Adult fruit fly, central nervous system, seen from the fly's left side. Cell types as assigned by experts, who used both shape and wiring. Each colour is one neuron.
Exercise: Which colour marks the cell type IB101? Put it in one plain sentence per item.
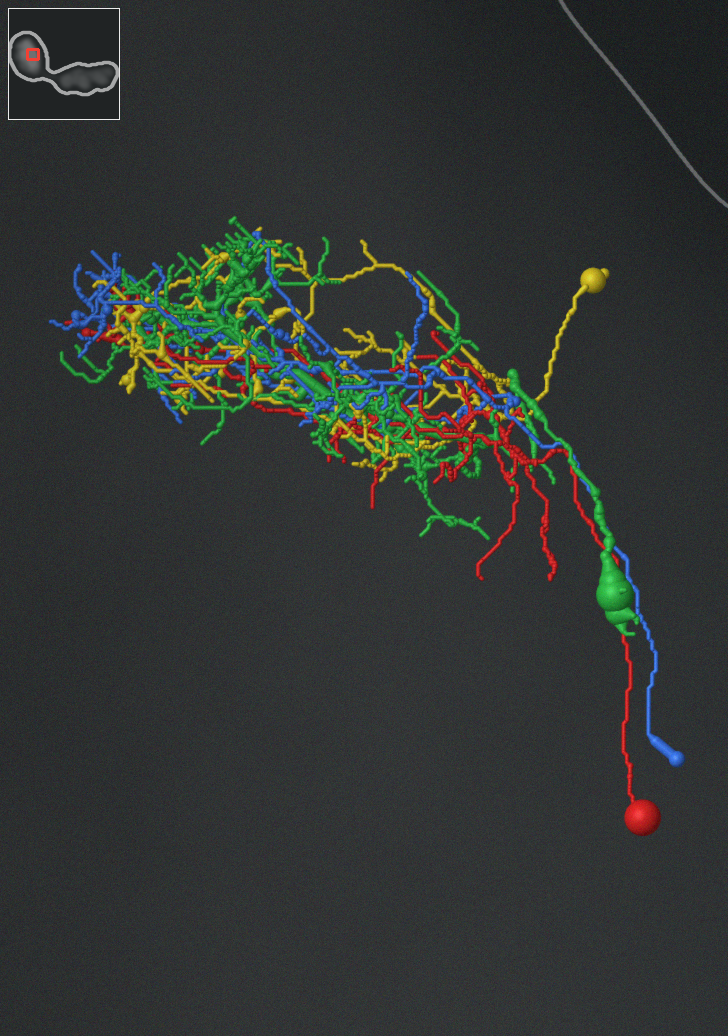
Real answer: The colour is green.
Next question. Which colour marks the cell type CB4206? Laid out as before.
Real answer: The colour is blue.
